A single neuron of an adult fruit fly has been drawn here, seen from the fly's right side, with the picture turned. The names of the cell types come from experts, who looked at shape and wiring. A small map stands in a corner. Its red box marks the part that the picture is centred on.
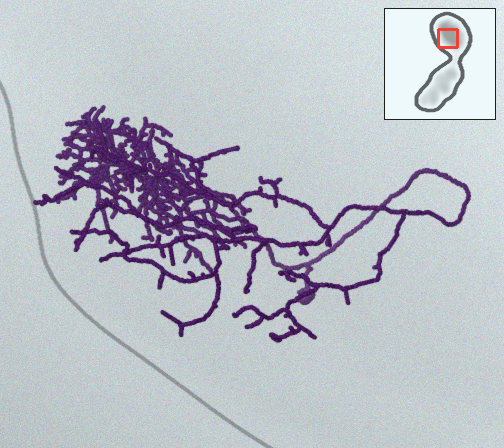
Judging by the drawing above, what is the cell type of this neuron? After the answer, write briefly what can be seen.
Its cell type is MeLo10. This is an optic-lobe intrinsic neuron. Dozens of branch ends can be seen. In this view it is wider than it is tall.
